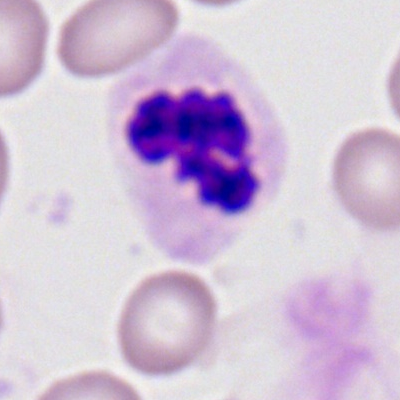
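Segmented neutrophil with an irregular, somewhat angular outline rather than a round one. The chromatin is dense, dark purple and coarsely clumped. The cytoplasm is plentiful and pale pinkish-lilac, with no coarse or dark granules visible.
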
